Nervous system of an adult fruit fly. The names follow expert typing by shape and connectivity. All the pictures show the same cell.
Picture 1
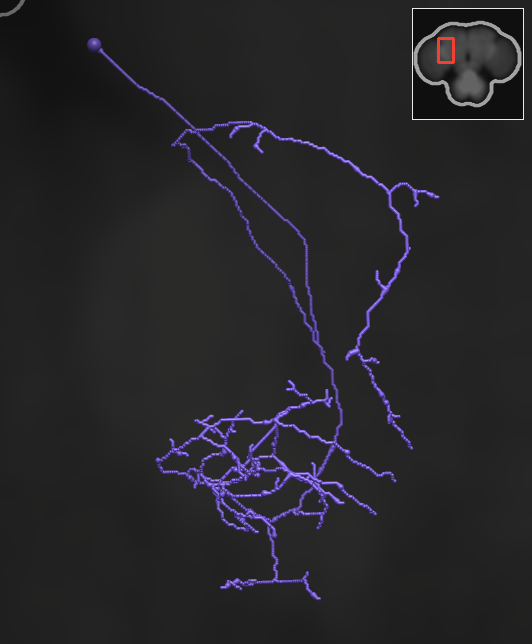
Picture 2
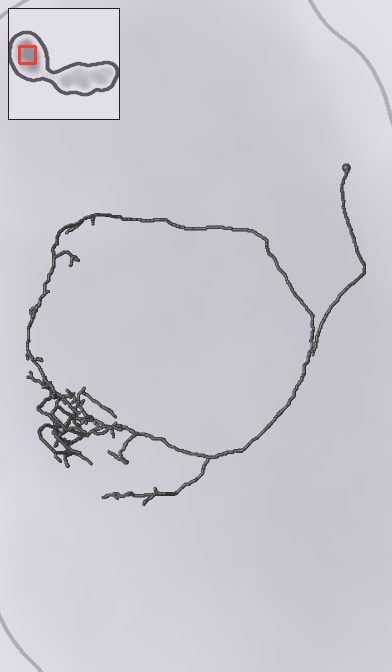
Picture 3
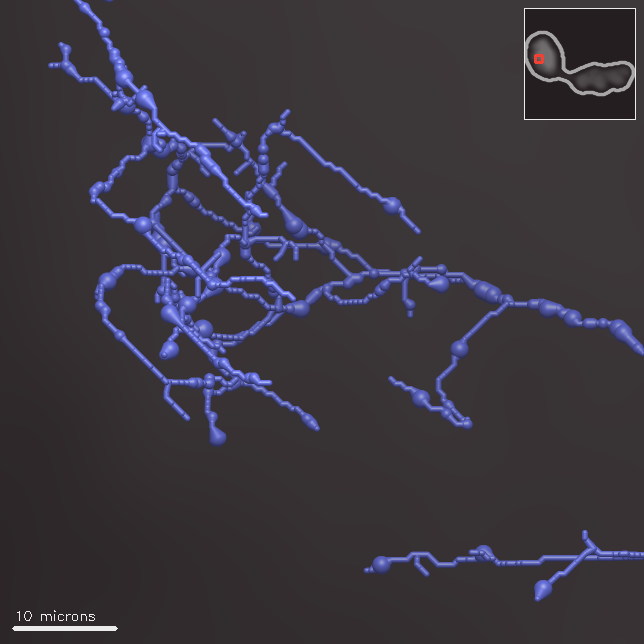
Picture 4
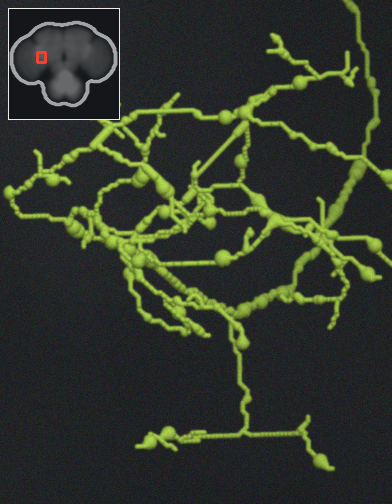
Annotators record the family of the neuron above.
hemilineage VPNp&v1_posterior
